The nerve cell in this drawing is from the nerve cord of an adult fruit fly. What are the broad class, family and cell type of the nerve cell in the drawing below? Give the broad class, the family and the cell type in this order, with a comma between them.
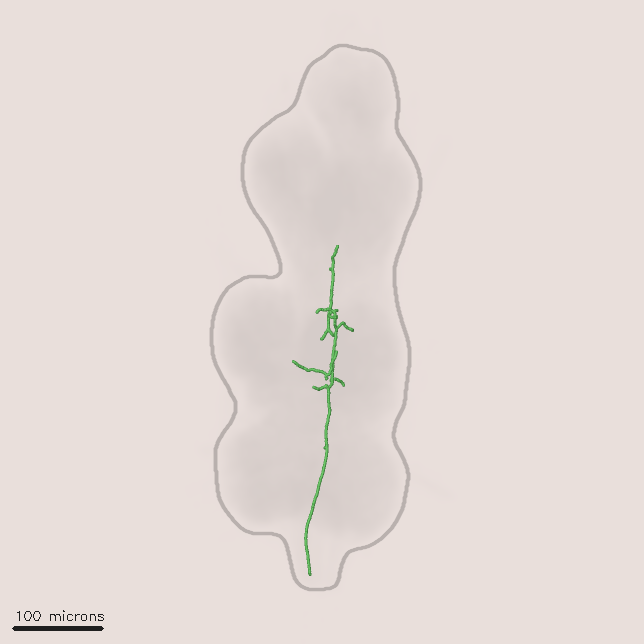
descending neuron, hemilineage LB12, DNg82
